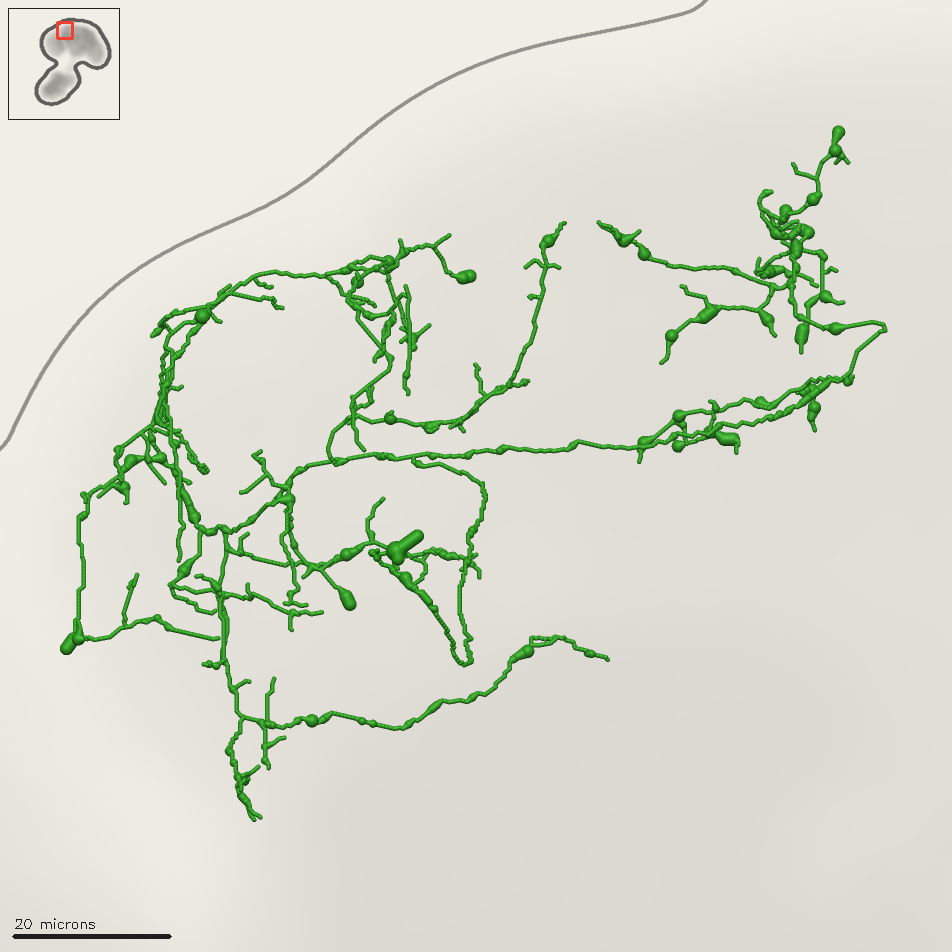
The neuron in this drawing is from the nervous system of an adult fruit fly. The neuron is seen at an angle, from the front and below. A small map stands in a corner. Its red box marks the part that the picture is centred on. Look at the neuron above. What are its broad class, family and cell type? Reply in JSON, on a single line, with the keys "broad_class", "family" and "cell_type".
{"broad_class": "central-brain intrinsic neuron", "family": "hemilineage LHa1", "cell_type": "LHAV6a7"}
